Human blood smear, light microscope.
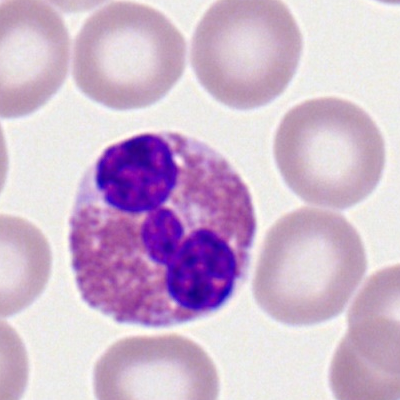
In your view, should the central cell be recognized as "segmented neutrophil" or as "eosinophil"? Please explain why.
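This is an eosinophil. Its cytoplasm is packed with pinkish-orange granules, each coarse enough to stand out as a separate round dot.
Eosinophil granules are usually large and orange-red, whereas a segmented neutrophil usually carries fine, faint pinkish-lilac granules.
The coarse, distinct pinkish-orange dots here fit the eosinophil pattern, not the fine faint one of the neutrophil. The chromatin is dense and dark purple, and the cytoplasm is abundant compared with the nucleus.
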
